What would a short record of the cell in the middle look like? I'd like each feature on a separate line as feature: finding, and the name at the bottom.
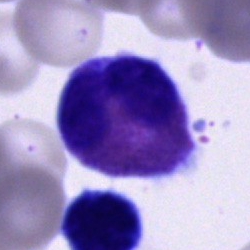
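Outline: roughly rounded, a little angular along the right side
Neighbour: a smaller dark round nucleated cell just below, almost touching
Background: surrounding red cells out of focus and blurred
Name: eosinophil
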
